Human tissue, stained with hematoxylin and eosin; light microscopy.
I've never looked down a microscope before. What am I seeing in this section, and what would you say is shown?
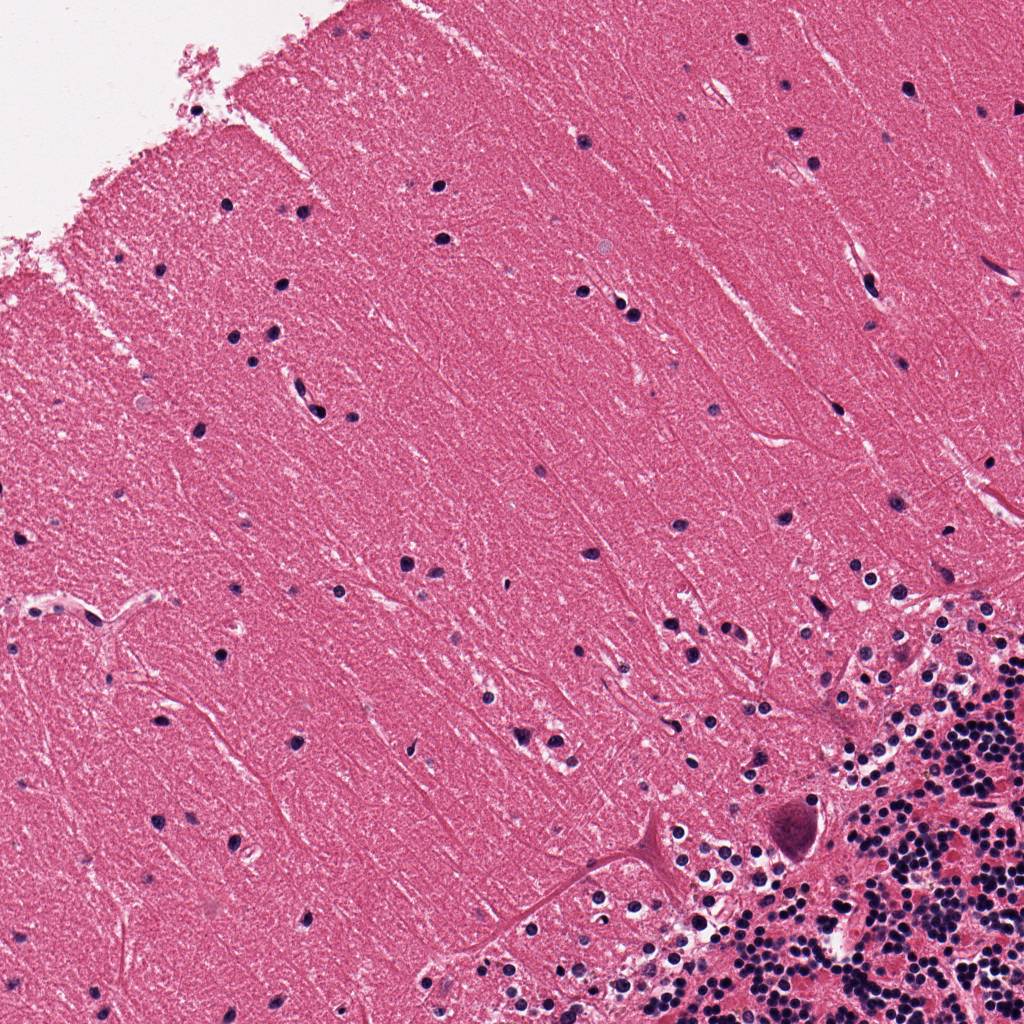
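Most of field: broad pale pink finely fibrillary layer, sparse nuclei. Lower right corner: dense band of tightly packed small round dark granule cell nuclei, scant cytoplasm. Clear pericellular halos around many nuclei near layer junction. Upper left: empty white space beyond ragged tissue edge. Cerebellum.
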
